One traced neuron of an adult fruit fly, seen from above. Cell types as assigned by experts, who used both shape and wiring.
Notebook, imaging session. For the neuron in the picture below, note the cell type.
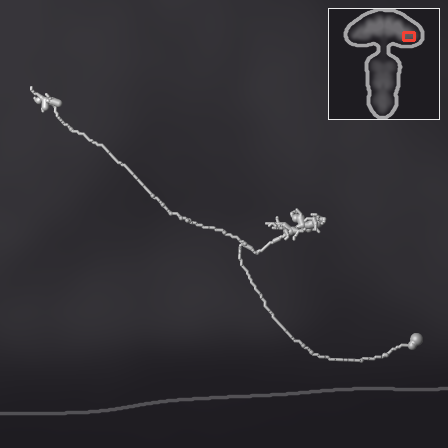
T3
